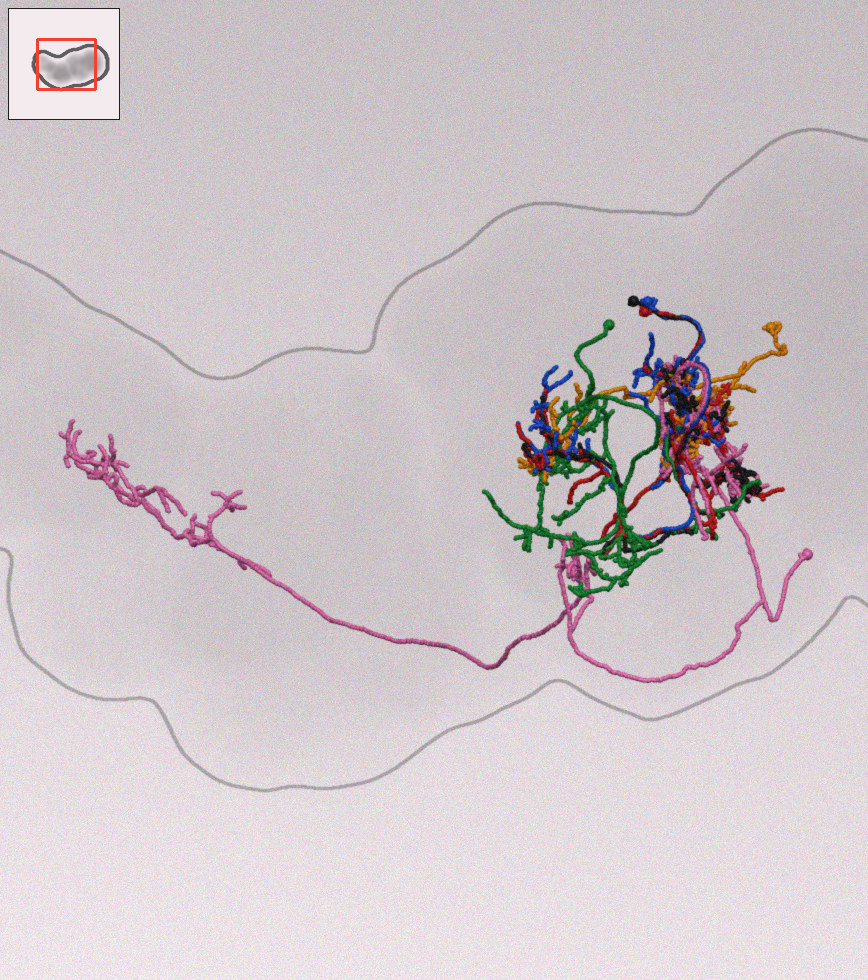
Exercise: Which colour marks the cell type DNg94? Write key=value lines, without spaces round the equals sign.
colour=pink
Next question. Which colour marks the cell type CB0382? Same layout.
colour=blue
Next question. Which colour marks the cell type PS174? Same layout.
colour=orange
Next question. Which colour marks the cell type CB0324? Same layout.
colour=green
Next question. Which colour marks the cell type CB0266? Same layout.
colour=red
